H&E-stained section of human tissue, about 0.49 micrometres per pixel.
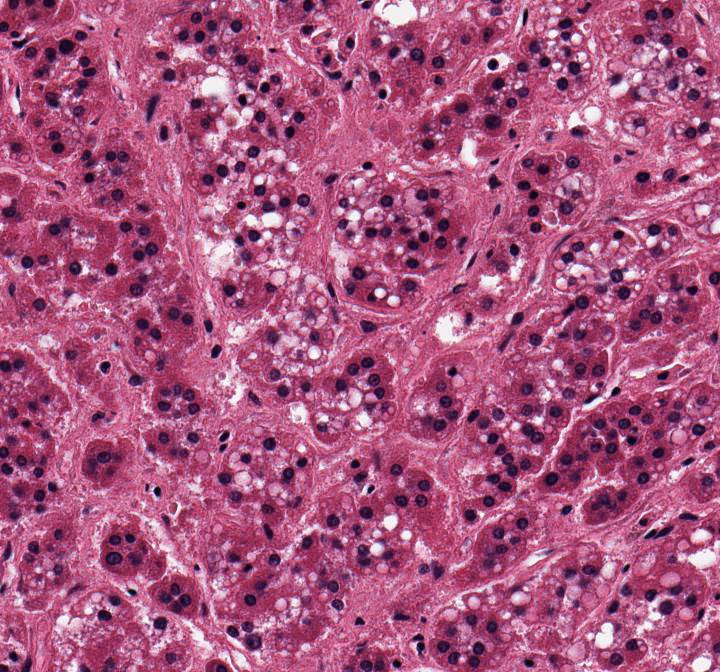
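Adrenal gland, H&E. Look across the whole field and you will see the cells gathered into rounded nests and short cords, separated by thin fibrous partitions. The nest cells are polygonal, and most have a single nucleus sitting roughly in the centre. Many have cytoplasm filled with numerous small, round, clear vacuoles. Others, easiest to find toward the lower left, have dense pink granular cytoplasm without vacuoles.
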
